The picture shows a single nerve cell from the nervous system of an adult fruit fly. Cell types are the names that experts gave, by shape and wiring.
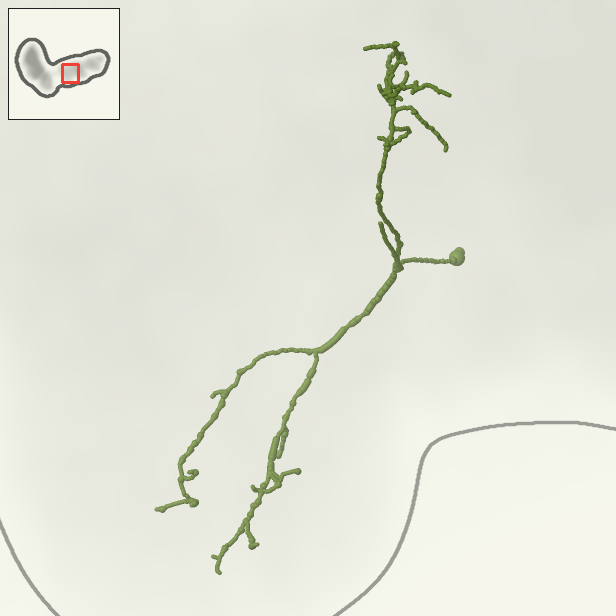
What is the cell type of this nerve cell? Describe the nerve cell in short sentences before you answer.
It lies in the nerve cord. The cell body is on the right of the picture. This is a nerve-cord intrinsic neuron. The cell type is GFC4.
